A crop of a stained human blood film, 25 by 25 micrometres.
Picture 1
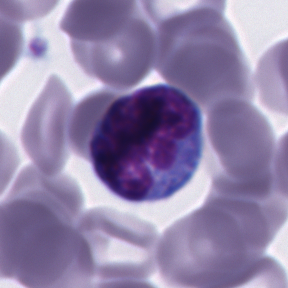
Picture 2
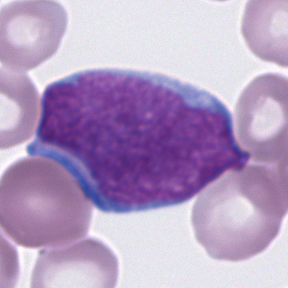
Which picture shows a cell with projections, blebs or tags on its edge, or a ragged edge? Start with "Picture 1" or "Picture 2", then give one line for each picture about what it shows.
Picture 2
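Picture 1: The cell edge is smooth, without projections.
Picture 2: A small pointed tip projects from the right end of the cell.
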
